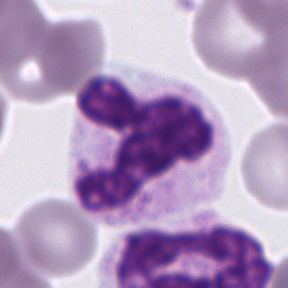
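Segmented neutrophil in a stained blood smear: the chromatin is dark purple and coarsely clumped, and the nucleus sits close to the cell's left edge. There's plenty of pale pinkish-lilac cytoplasm, with fine lilac granules scattered through it.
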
